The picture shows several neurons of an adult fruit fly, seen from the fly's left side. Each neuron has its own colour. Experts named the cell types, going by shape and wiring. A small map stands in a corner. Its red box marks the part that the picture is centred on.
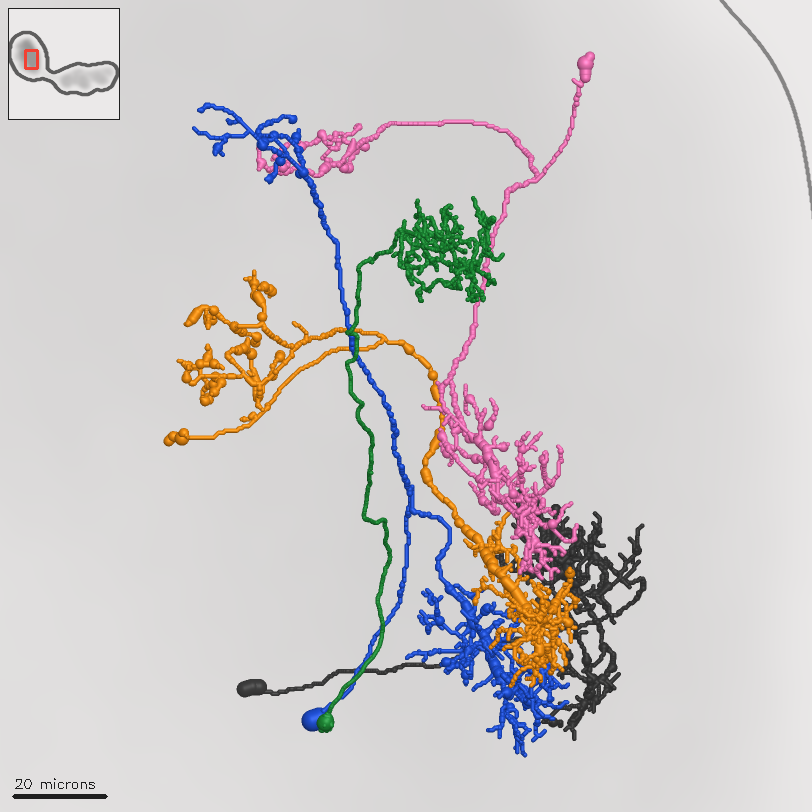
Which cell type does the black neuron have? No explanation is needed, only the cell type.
Tm24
